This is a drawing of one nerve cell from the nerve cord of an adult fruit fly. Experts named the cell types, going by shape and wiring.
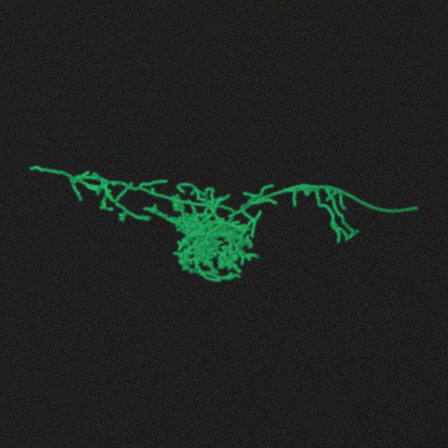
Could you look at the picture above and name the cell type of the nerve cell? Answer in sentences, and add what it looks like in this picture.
It is of cell type AN18B004. It is an ascending neuron. Dozens of branch ends can be seen. In this view it is more than twice as wide as it is tall.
